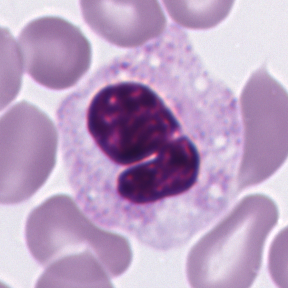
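Segmented neutrophil, central cell, peripheral blood smear. Outline irregular and angular, not round. Cytoplasm covers more area than nucleus. Fine, faint purplish granules in cytoplasm. A few small clear vacuoles present.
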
